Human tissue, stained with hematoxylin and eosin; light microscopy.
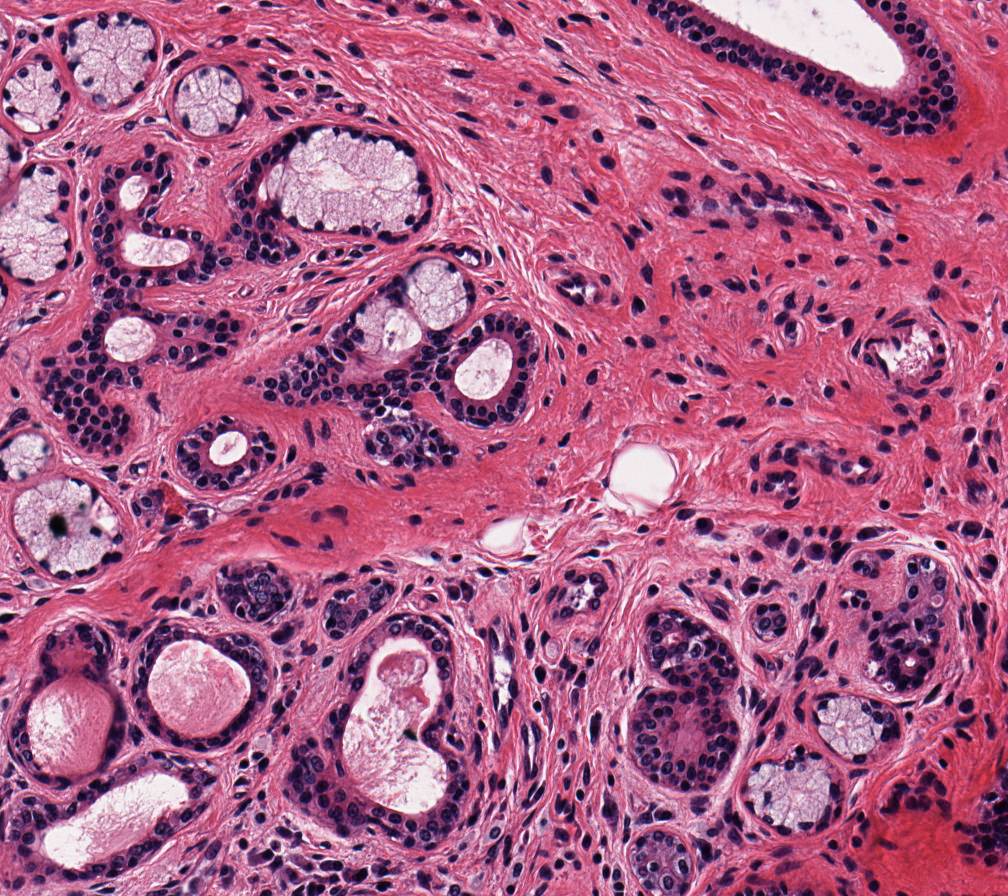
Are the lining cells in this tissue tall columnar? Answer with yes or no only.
No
